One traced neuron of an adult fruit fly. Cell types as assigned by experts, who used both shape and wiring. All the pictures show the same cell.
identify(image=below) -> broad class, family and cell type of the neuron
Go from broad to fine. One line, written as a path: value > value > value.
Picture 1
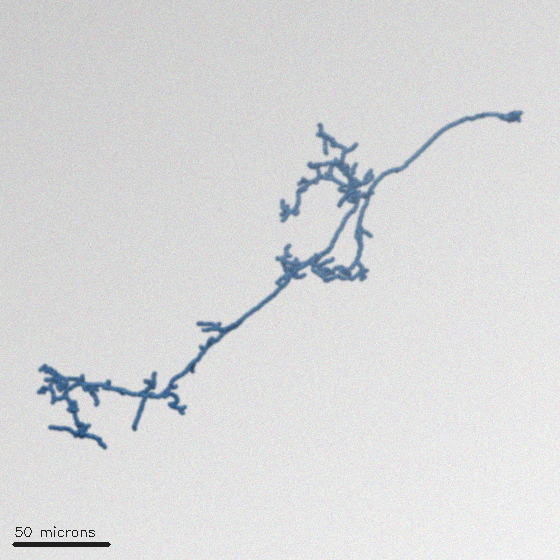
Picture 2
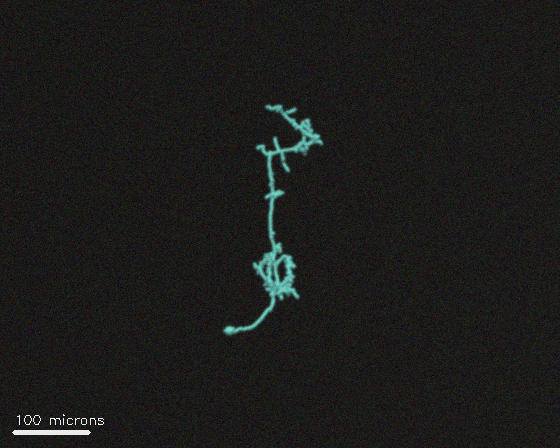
nerve-cord intrinsic neuron > hemilineage 09A > IN09A019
